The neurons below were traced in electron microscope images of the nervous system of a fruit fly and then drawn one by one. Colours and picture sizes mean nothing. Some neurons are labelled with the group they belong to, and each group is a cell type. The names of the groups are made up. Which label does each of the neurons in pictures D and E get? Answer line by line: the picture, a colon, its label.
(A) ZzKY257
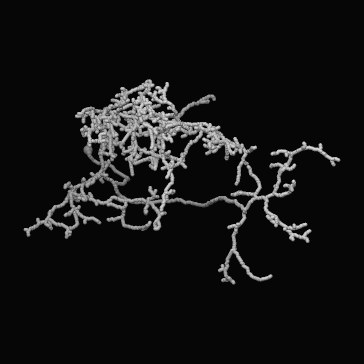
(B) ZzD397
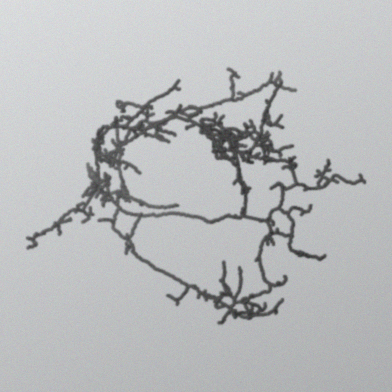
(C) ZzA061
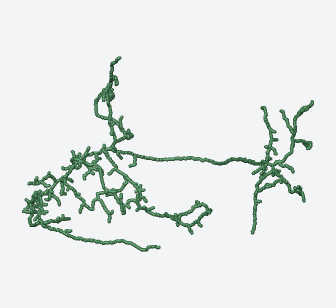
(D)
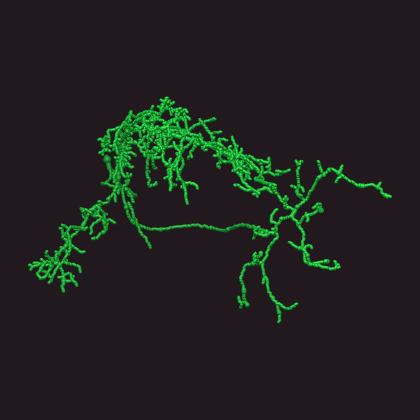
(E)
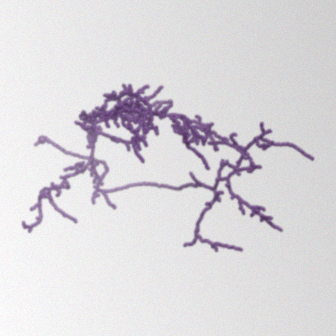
D: ZzKY257
E: ZzKY257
